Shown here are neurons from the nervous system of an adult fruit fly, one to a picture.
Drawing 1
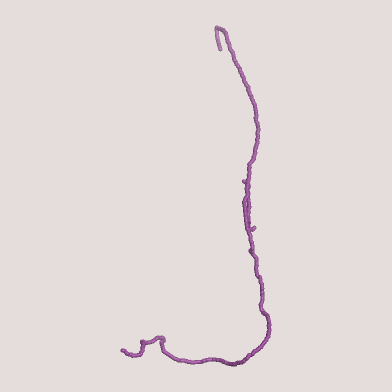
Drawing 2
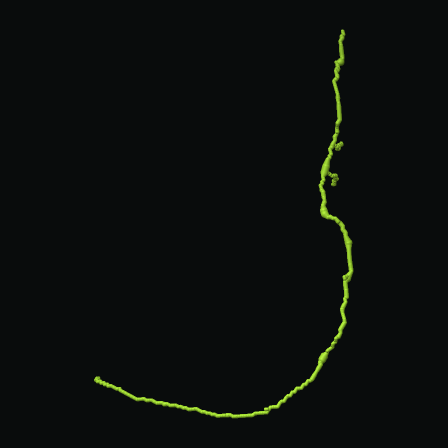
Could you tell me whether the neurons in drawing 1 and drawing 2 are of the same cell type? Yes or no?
yes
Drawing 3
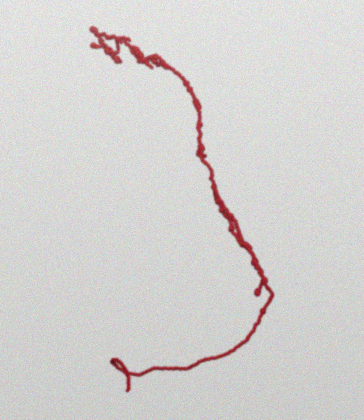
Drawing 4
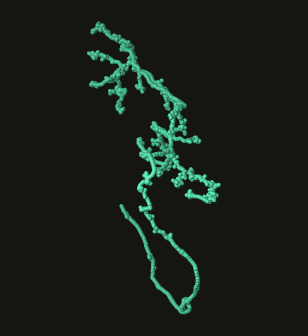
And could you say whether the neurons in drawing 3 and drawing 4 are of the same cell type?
no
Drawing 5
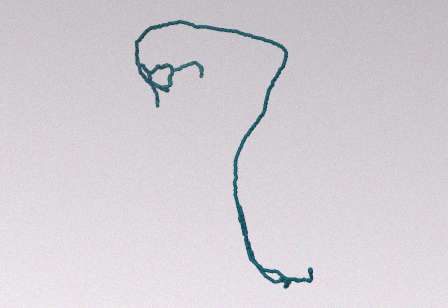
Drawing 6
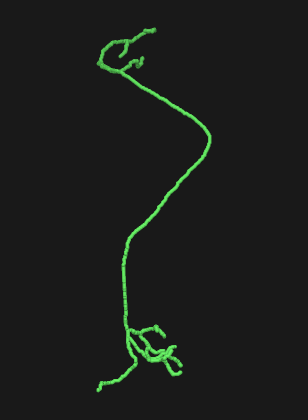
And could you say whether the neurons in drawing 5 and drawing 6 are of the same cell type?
yes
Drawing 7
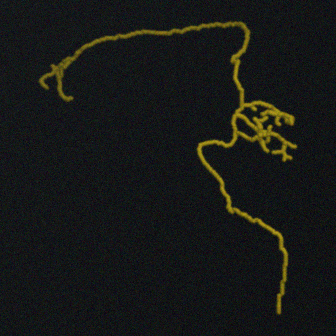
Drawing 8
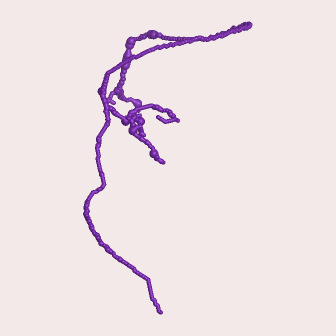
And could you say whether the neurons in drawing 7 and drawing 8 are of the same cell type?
yes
